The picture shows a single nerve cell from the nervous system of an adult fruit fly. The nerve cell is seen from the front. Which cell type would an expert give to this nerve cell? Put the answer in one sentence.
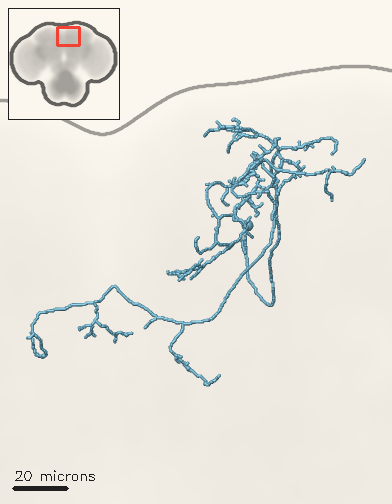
The cell type is FB6S.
